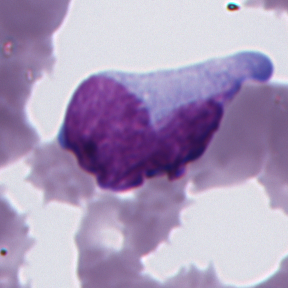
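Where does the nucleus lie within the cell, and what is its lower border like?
It fills the lower left part of the cell, and its lower border is irregular and knobbly.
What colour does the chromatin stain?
Dark purple.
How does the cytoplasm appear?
Pale greyish blue.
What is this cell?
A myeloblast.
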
